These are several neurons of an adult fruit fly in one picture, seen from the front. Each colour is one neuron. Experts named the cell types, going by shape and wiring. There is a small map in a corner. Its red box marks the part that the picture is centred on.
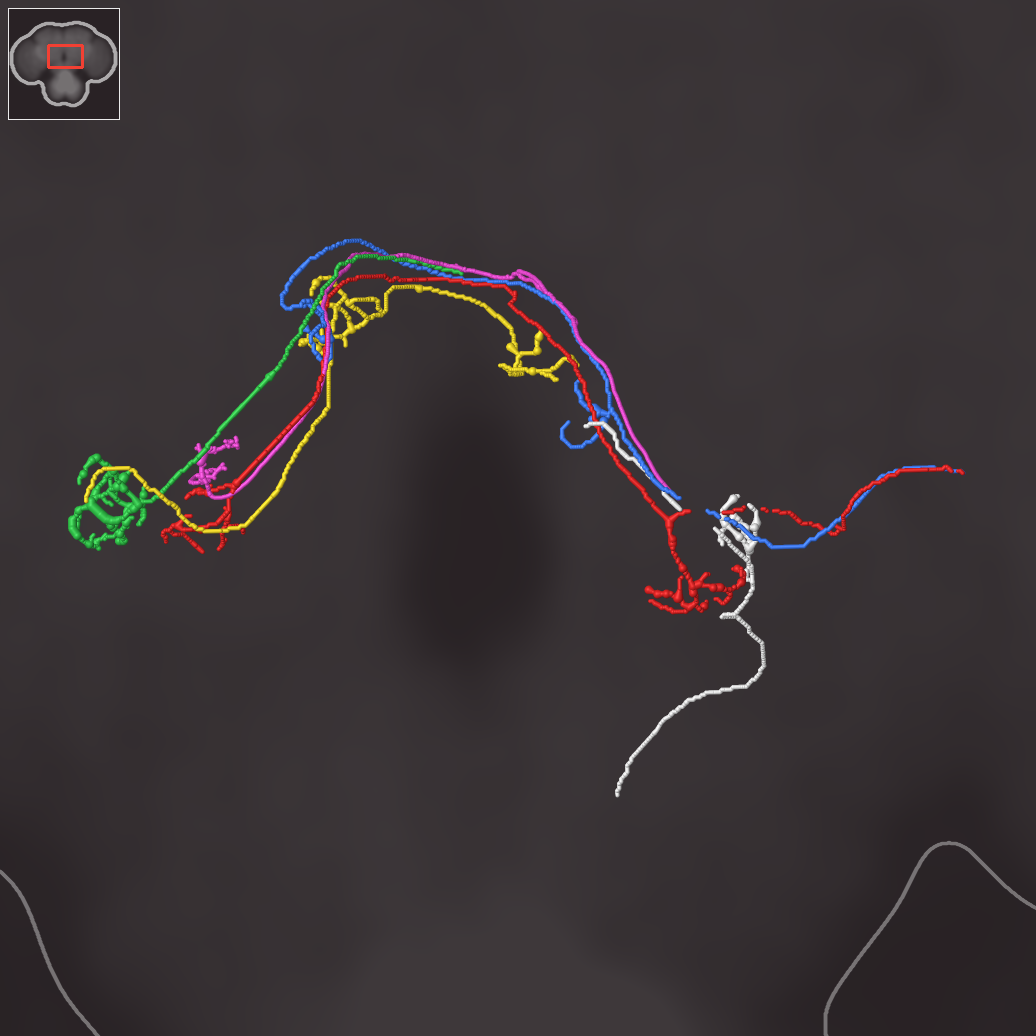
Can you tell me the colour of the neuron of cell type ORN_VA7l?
white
